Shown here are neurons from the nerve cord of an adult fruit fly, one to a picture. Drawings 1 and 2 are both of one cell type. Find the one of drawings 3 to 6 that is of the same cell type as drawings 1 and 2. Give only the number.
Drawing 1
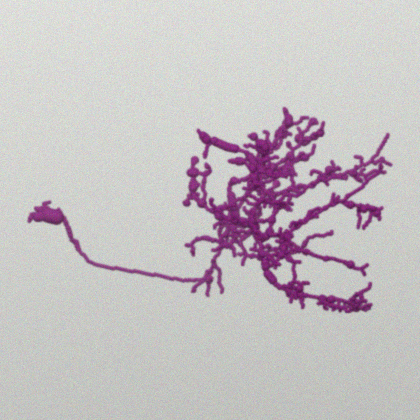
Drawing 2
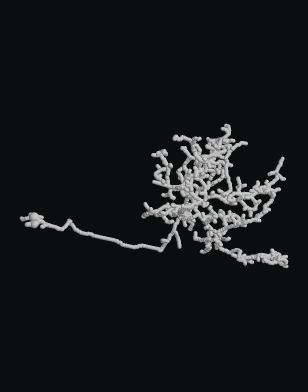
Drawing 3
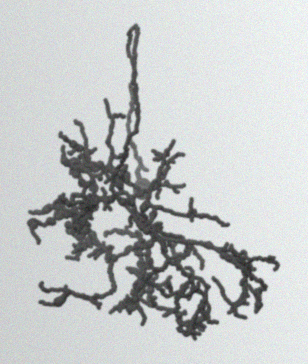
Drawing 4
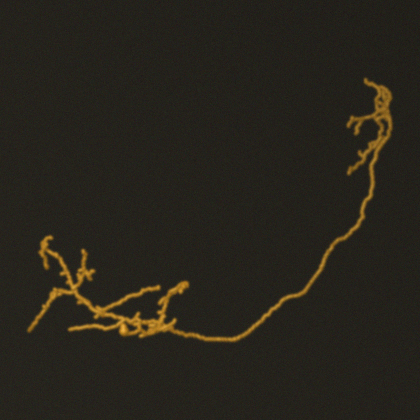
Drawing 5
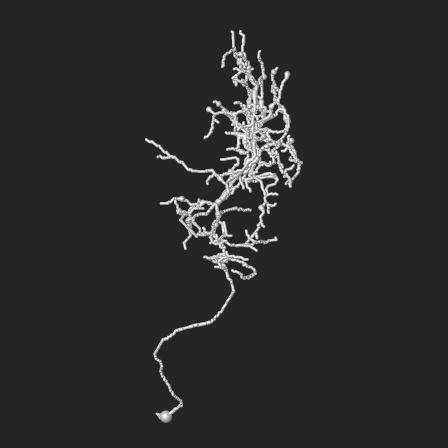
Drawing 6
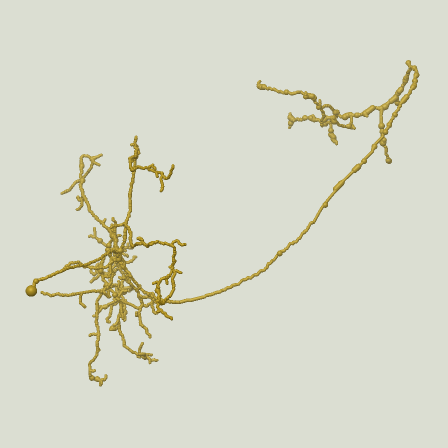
3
